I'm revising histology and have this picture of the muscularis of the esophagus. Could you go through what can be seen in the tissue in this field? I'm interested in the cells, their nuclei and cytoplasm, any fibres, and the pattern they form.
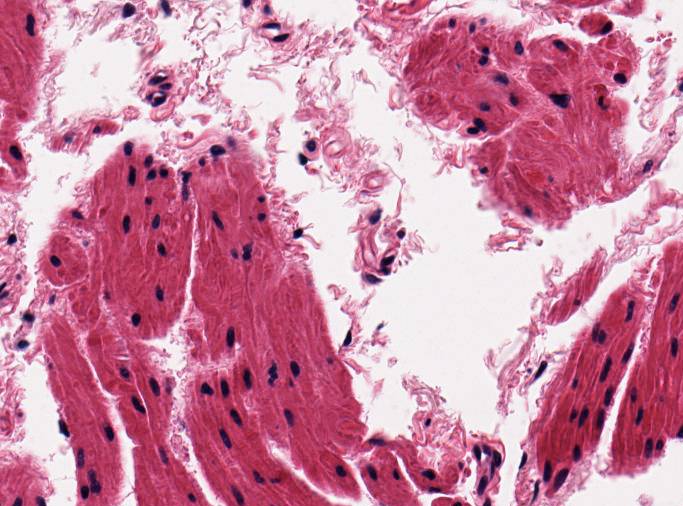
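Notice first that the muscle lies in separate bundles at the lower left, upper right and lower right, with wide pale spaces dividing them. In the upper right bundle, the fibres are cut across or obliquely, not lengthwise. Now look into those spaces: loose, wavy pale pink fibres with a few scattered small dark nuclei. You will find no fat cells anywhere.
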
